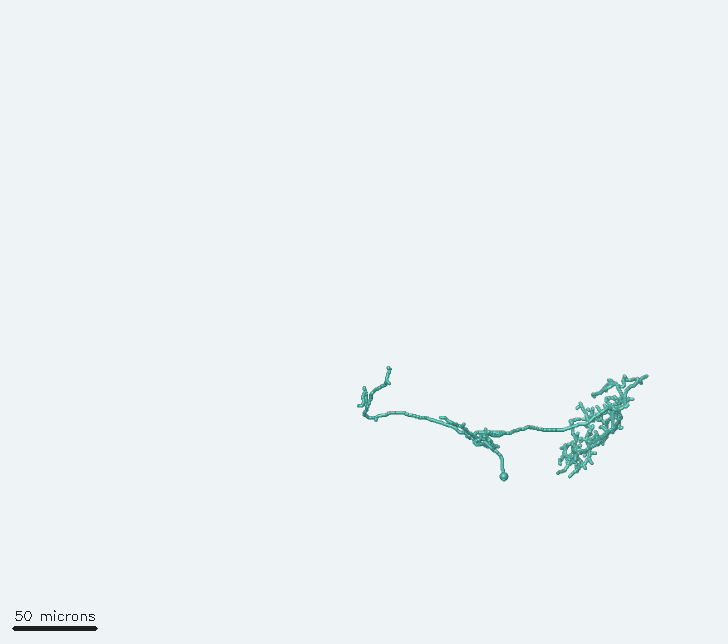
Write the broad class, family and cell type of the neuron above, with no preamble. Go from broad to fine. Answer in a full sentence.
A visual projection neuron of hemilineage PSp3, type LC46b.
